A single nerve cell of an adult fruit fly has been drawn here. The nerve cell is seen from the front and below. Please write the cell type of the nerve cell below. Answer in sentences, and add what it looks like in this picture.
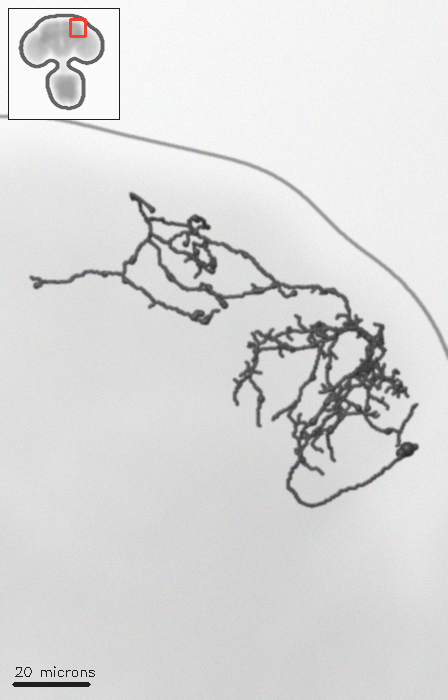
Its cell type is CB1389. This is a central-brain intrinsic neuron. By the scale bar it is about 100 microns wide in this view. Dozens of branch ends can be seen.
